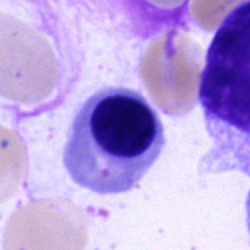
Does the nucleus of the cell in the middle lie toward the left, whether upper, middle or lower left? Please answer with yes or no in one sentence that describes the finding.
No, this cell has its nucleus set toward the right.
